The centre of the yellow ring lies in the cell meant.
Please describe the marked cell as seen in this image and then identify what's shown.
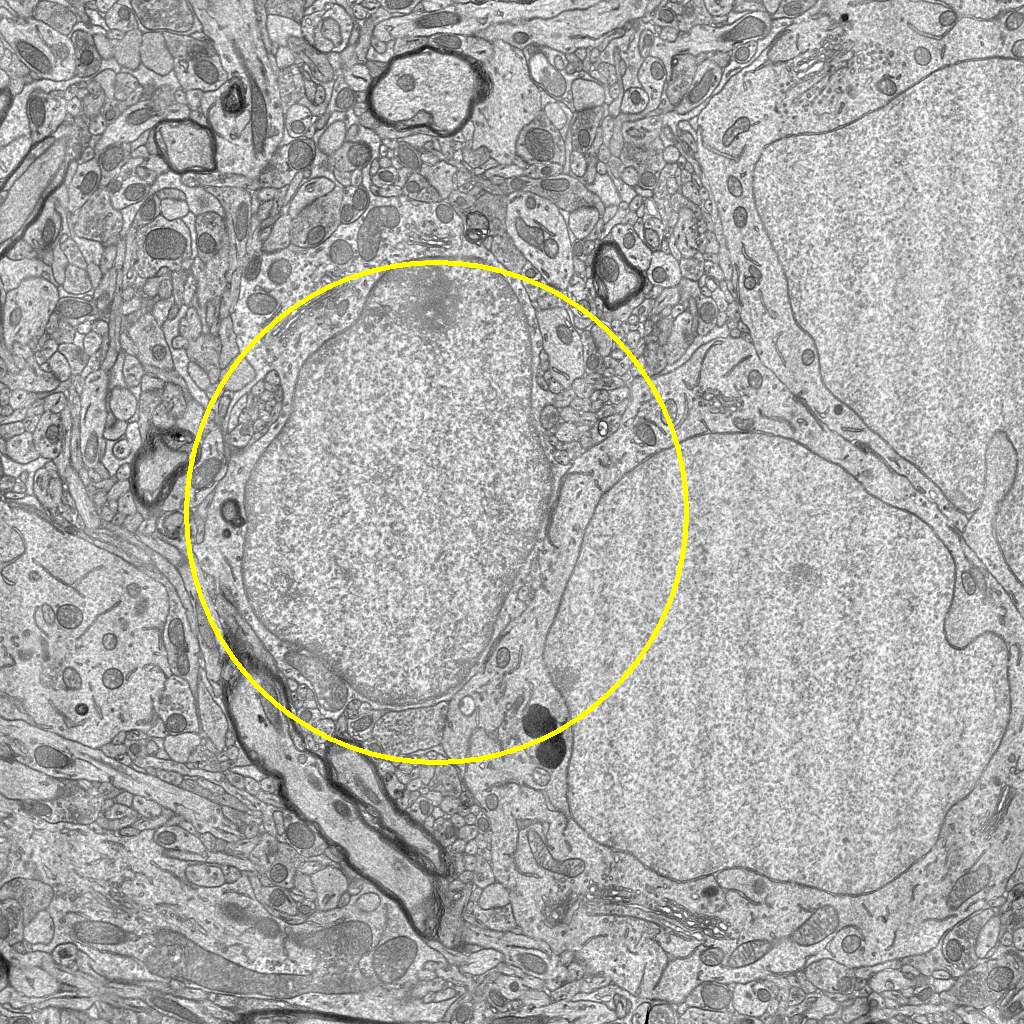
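Within the ring sits an oval nucleus, drawn out from top to bottom, with its whole outline enclosed by the ring. The nuclear outline is mostly smooth and lacks deep folds. At the upper end of the nucleus lies a darker, denser patch. This marked cell is an astrocyte.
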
